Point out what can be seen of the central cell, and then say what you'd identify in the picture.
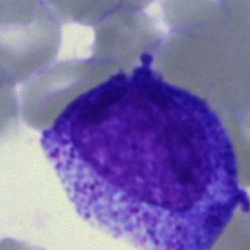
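The outline is roughly round, its edge slightly irregular. Deep purple chromatin is finely stippled, not coarsely clumped. A pale blue-grey band of cytoplasm lies mainly below the nucleus, and a small round knob protrudes from the top edge. This is a promyelocyte.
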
